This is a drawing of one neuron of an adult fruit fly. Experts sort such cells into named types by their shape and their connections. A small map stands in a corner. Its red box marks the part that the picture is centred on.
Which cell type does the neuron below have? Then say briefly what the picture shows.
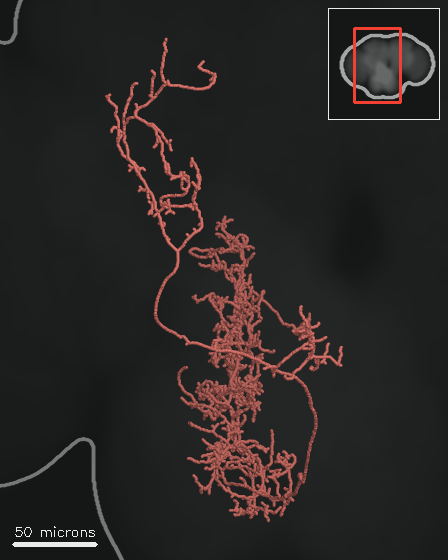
The cell type is ANXXX050. It is an ascending neuron. By the scale bar it is about 300 microns tall in this view. The picture shows dozens of branch ends.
